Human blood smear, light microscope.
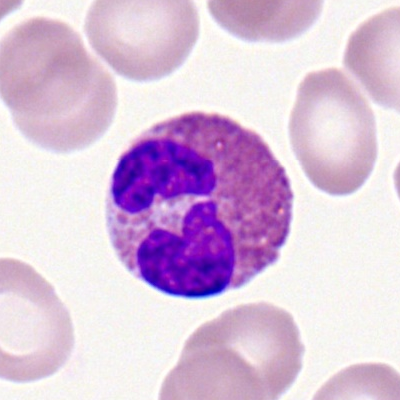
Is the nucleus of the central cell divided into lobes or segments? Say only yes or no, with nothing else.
Yes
